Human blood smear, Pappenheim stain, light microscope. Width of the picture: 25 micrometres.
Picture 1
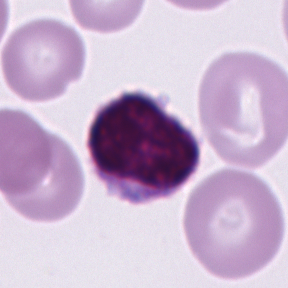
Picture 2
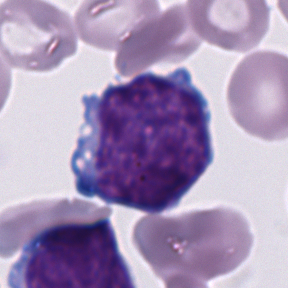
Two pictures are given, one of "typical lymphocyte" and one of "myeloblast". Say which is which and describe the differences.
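I'd put the typical lymphocyte in picture 1 and the myeloblast in picture 2. Both cells have a single nucleus without lobes, filling about 80% of the cell's area.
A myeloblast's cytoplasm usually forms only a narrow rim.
The colour of that cytoplasm differs, though: a narrow crescent of pale lilac-blue, mainly along the lower edge, in picture 1, and deep blue in picture 2. Picture 2 also has a few small pale vacuoles on the left side, and I see no granules there.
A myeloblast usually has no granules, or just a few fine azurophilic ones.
In picture 1 the chromatin is dense, dark purple and coarsely clumped, with a few small reddish-purple dots scattered over the nucleus.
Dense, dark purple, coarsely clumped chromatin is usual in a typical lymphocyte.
That nucleus is oval, about 9 by 8 micrometres, in a cell about 10 micrometres across. The outlines differ as well: picture 1 is roundish-oval with a slightly ragged margin and small fuzzy projections along its lower border, while picture 2 is irregular and angular, with small ragged blebs on its left edge.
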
